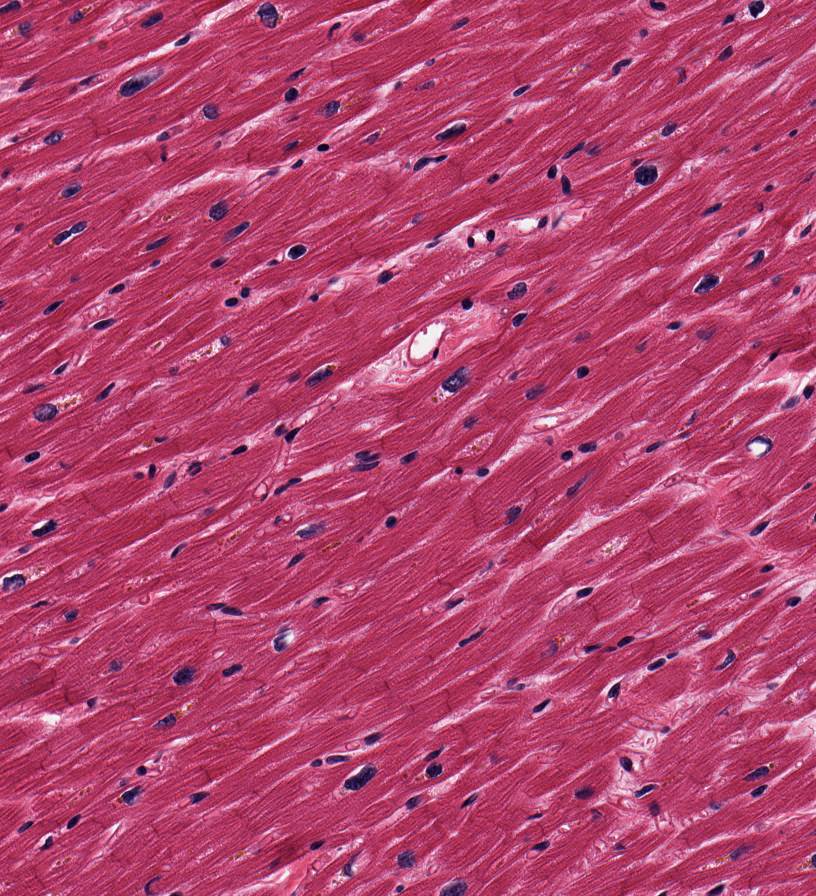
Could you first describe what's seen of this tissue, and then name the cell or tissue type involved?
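Branching muscle fibres join with neighbouring fibres. Each muscle cell has a single oval nucleus placed centrally within the fibre. Connective tissue between the fibres is scant, and no fat cells are present. A small vessel with an empty white lumen lies near the centre of the field. This is the left ventricle of the heart.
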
